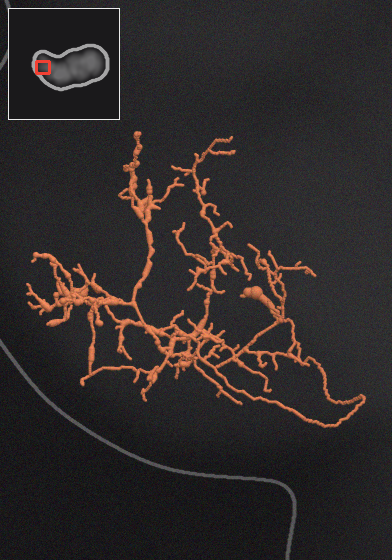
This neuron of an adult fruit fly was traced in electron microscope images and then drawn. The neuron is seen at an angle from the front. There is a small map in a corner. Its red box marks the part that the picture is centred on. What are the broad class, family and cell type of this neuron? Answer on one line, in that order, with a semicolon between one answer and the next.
nerve-cord intrinsic neuron; hemilineage 13B; IN13B062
